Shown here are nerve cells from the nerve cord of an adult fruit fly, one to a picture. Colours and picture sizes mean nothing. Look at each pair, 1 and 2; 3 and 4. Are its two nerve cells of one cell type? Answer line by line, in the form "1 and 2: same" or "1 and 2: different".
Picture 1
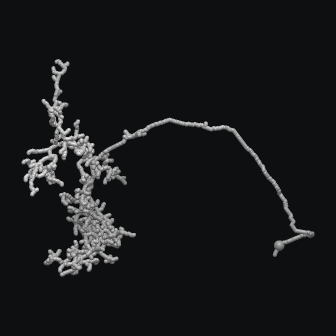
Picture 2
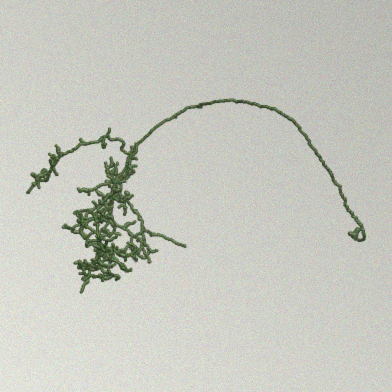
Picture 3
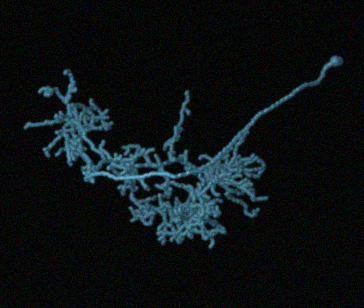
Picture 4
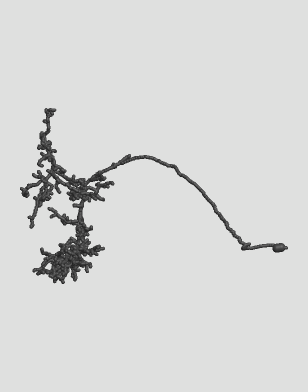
1 and 2: same
3 and 4: same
